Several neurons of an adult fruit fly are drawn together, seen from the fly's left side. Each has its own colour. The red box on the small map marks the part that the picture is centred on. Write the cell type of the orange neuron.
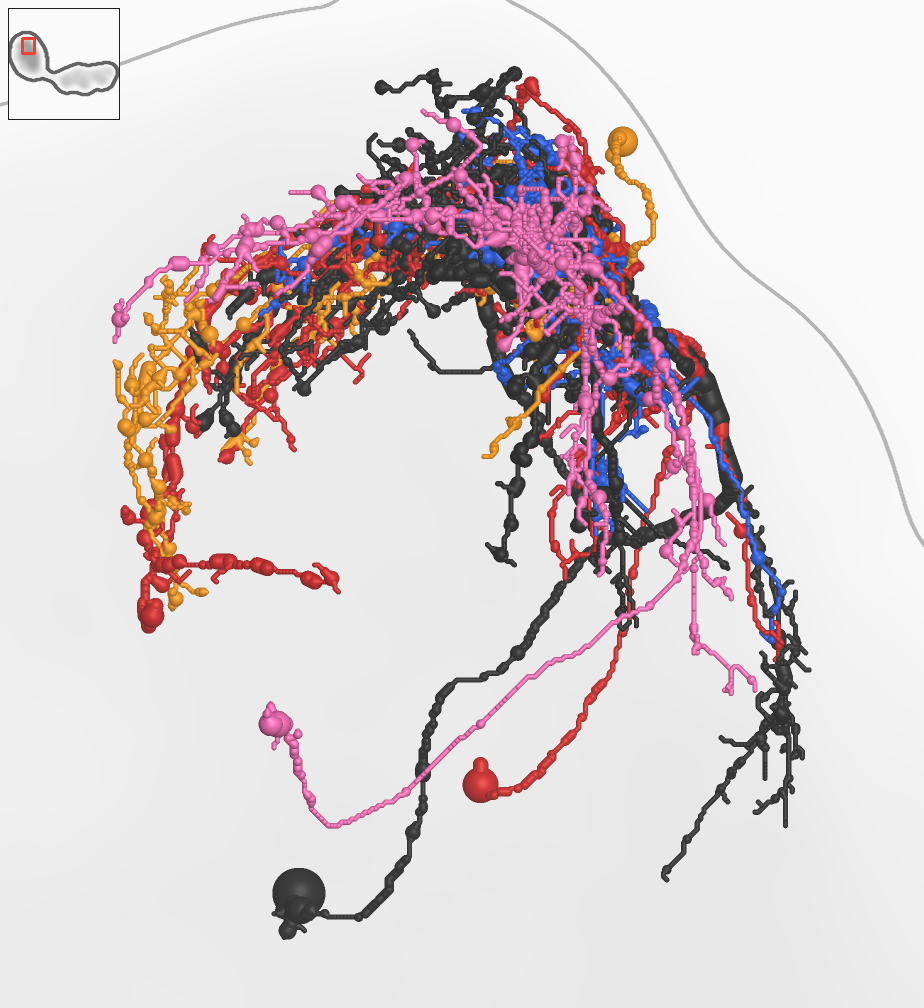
SLP311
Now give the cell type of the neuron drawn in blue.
SLP251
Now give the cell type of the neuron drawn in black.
SLP207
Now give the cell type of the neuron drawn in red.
SLP062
